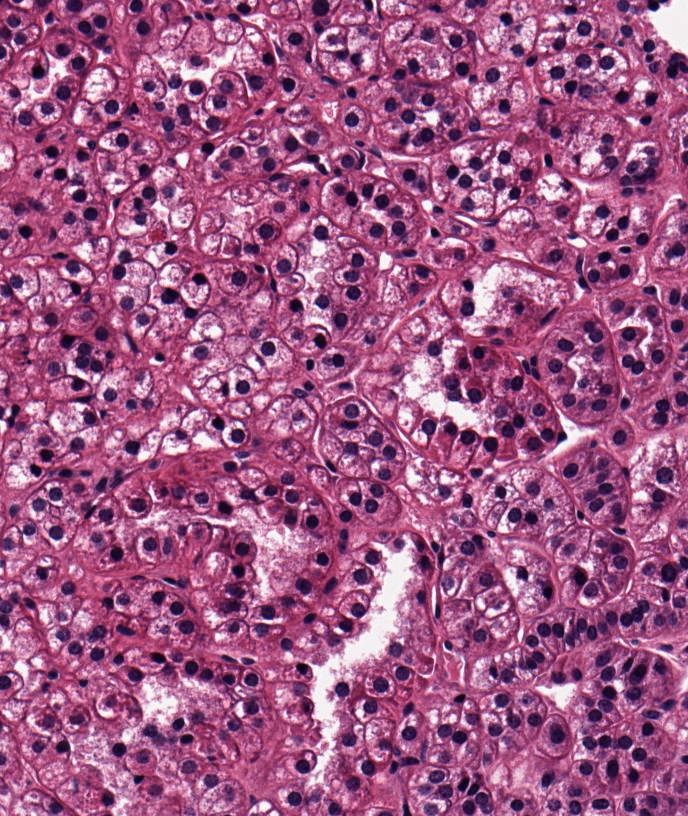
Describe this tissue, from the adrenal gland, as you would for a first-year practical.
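Start with the nests: thin, delicate pink septa separate them, not broad fibrous bands. Within each nest, individual cell borders are distinct and easy to trace. Most cells have a single nucleus. And look anywhere you like: there are no adipocytes in the field.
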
